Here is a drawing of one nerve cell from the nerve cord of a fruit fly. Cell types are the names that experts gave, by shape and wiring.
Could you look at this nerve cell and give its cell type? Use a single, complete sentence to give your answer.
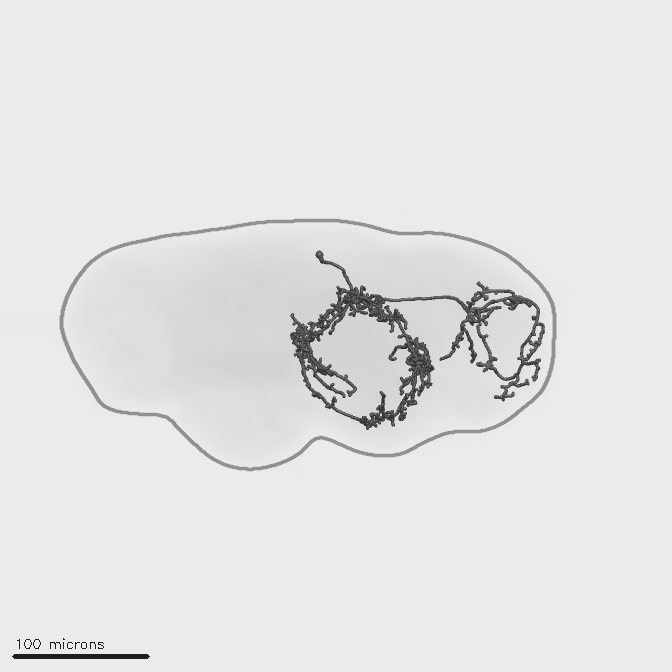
Cell type IN19B027 is what this nerve cell is.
